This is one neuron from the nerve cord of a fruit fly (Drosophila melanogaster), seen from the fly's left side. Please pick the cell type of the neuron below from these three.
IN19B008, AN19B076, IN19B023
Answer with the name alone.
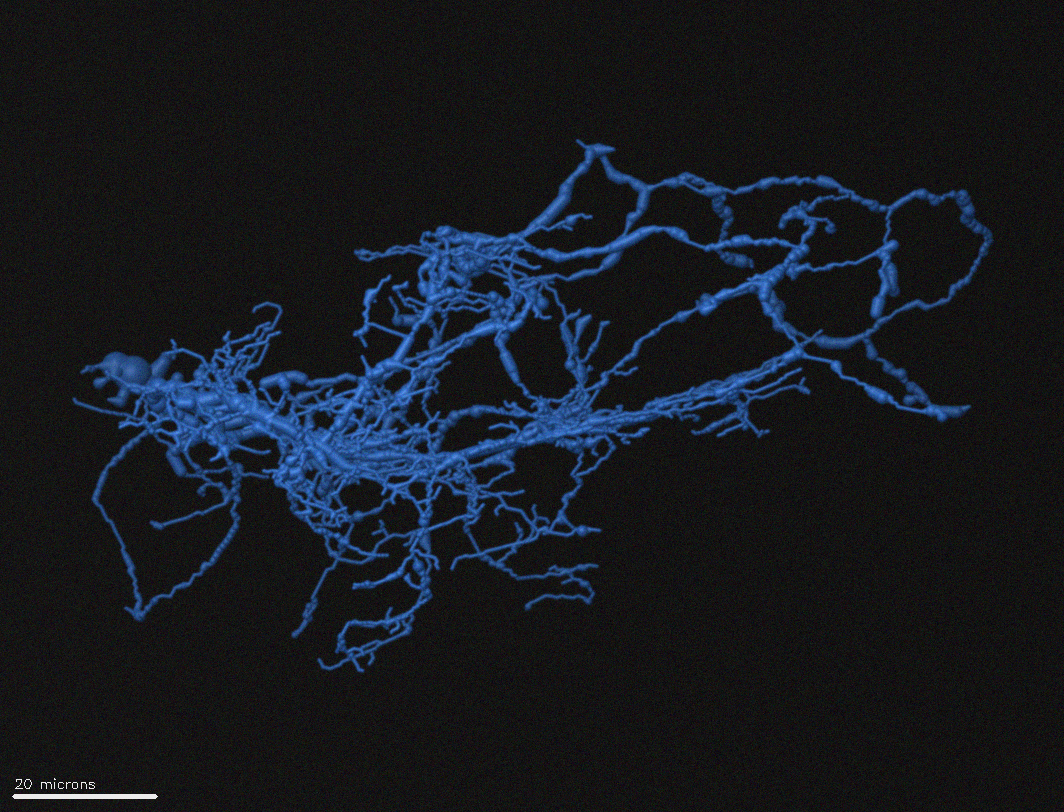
IN19B023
